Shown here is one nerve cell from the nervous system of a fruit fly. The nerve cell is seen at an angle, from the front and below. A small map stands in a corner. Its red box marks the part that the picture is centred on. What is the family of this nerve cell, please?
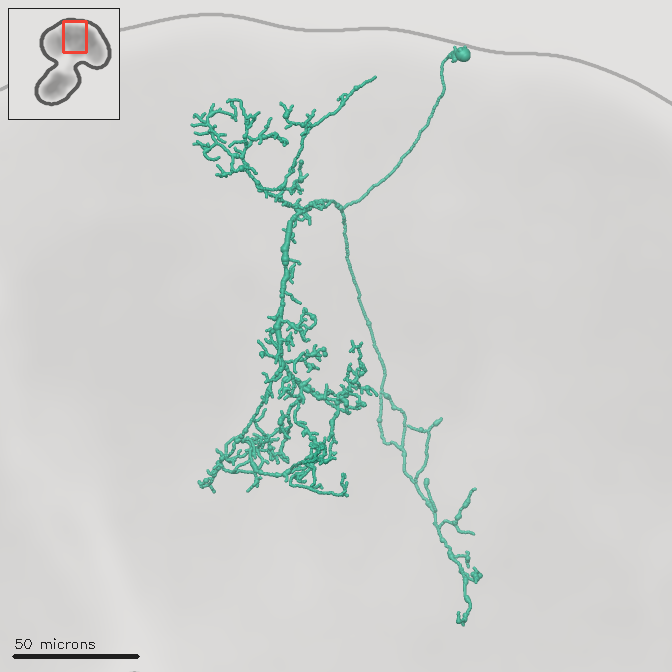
hemilineage SMPad2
